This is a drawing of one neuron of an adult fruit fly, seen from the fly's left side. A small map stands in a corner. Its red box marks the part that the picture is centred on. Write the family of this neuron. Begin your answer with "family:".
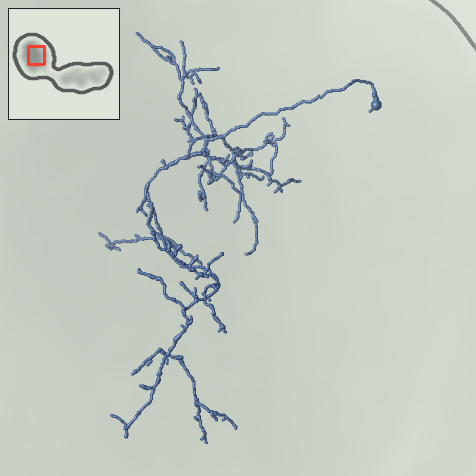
family: hemilineage DM6_central1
